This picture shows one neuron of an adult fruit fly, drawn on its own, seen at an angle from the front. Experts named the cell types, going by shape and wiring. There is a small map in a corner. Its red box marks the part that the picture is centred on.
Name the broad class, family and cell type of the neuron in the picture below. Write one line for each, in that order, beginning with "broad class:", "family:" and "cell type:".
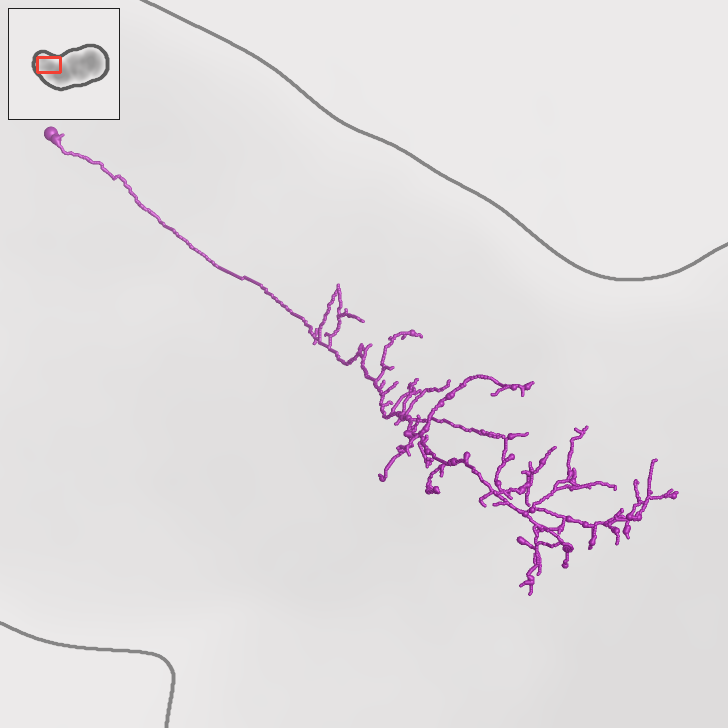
broad class: nerve-cord intrinsic neuron
family: hemilineage 03B
cell type: IN03B088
